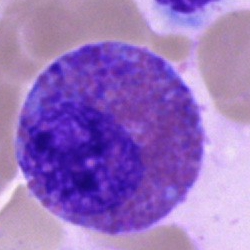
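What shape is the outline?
Round and smooth, I'd say.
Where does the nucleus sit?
Off-centre, toward the left, while purplish-pink cytoplasm fills the right part of the cell.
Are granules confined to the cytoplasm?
No, granules also lie over the nucleus.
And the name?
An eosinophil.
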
